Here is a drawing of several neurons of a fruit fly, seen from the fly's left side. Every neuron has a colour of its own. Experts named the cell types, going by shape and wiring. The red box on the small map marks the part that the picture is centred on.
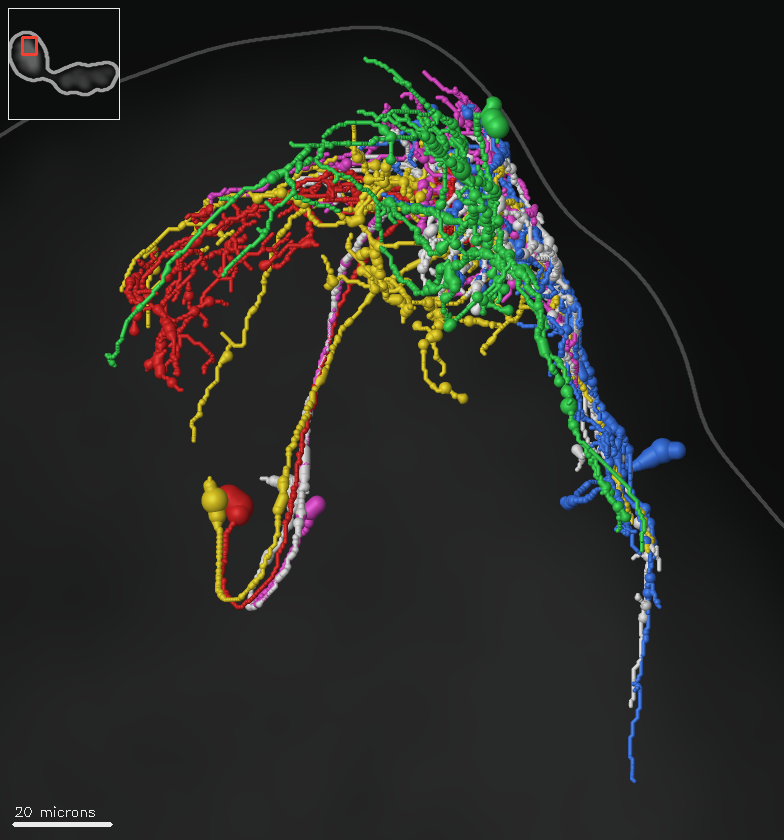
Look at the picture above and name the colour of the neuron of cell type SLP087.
red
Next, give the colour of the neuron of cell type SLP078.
yellow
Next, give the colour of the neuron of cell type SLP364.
blue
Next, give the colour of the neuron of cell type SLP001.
magenta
